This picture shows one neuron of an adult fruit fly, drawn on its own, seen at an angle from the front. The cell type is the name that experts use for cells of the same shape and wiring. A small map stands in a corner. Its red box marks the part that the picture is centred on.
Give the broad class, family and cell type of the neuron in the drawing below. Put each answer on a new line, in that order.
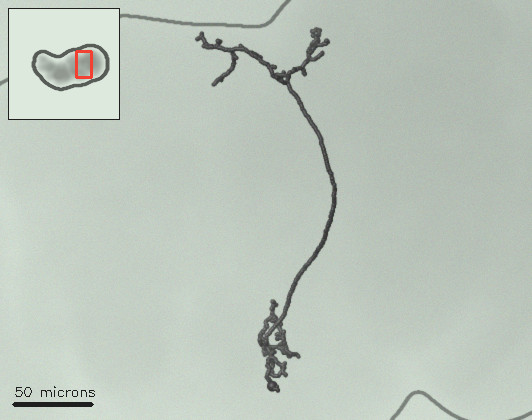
central-brain intrinsic neuron
hemilineage FLAa2
SMP735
